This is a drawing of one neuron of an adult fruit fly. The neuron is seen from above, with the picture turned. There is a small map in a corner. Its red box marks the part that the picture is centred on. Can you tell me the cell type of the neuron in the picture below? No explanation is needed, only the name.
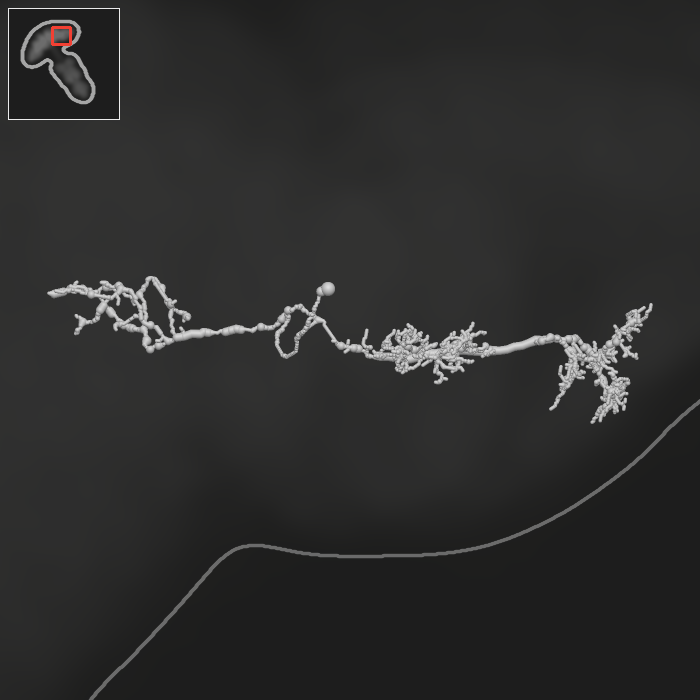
LPLC2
